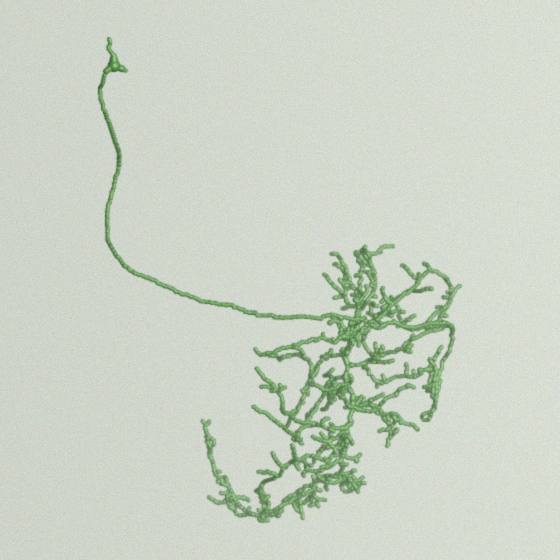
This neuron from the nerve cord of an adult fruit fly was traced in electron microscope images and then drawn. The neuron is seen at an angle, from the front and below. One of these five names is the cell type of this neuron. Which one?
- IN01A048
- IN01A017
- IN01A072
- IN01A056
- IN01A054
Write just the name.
IN01A056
